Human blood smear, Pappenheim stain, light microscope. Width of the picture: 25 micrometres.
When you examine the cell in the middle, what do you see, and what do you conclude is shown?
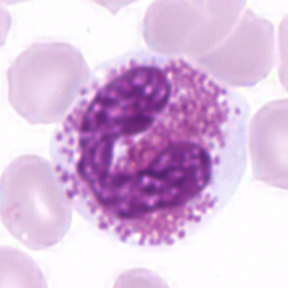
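I see two nuclear lobes, joined on the left side of the cell. The chromatin is dark purple and coarsely clumped, and I find no nucleoli. The granules leave the nuclear outline in view. This is an eosinophil.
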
